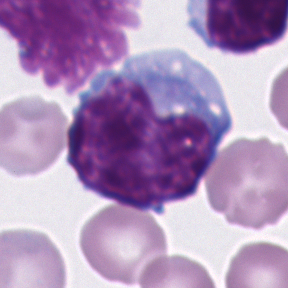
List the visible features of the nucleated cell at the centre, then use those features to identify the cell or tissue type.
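Broad notch on the upper-right side of the nucleus. Nucleus fills most of the cell. Cytoplasm pale greyish-blue, lying mostly to the upper right of the nucleus. Cell: monocyte.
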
